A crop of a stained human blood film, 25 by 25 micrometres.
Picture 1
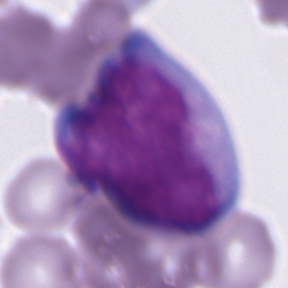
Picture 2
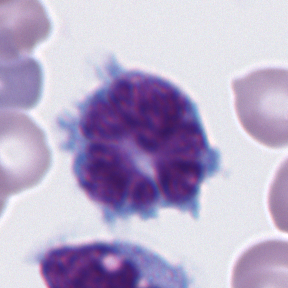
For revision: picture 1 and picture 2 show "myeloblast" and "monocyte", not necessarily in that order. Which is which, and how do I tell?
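Picture 1 is a myeloblast and picture 2 a monocyte. In picture 1 the nucleus fills most of the cell; the cytoplasm rim is widest on the right.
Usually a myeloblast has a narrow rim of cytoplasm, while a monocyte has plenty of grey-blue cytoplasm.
The myeloblast's chromatin is fine and evenly spread, without coarse dark clumps. In picture 2 deep clefts split the nucleus into several petal-like lobes around a pale central gap.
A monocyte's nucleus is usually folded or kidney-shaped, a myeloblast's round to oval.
The monocyte, about 13 micrometres across, has pale blue cytoplasm and an edge with many fine, ragged projections.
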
